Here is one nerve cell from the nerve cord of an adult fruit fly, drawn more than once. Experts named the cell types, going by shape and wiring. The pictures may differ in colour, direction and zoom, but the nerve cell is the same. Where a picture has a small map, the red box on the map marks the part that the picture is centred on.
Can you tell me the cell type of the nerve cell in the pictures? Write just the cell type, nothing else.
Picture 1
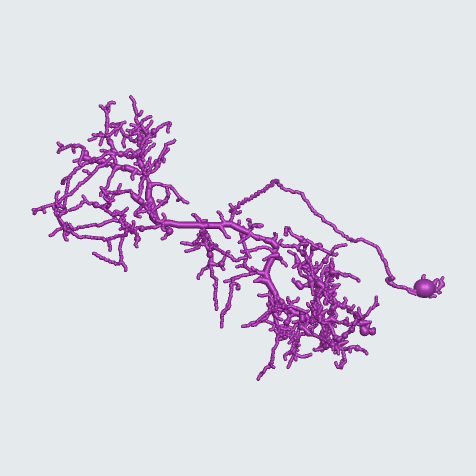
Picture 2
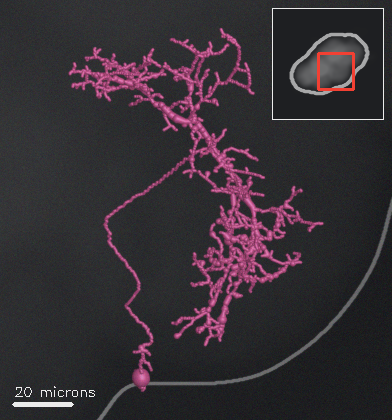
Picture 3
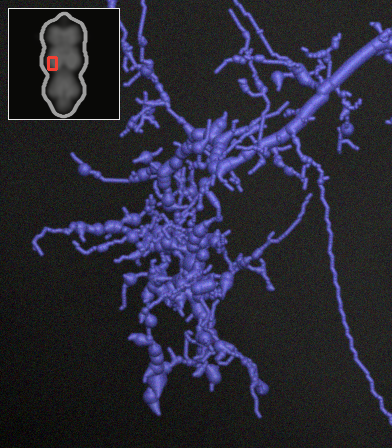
IN21A028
